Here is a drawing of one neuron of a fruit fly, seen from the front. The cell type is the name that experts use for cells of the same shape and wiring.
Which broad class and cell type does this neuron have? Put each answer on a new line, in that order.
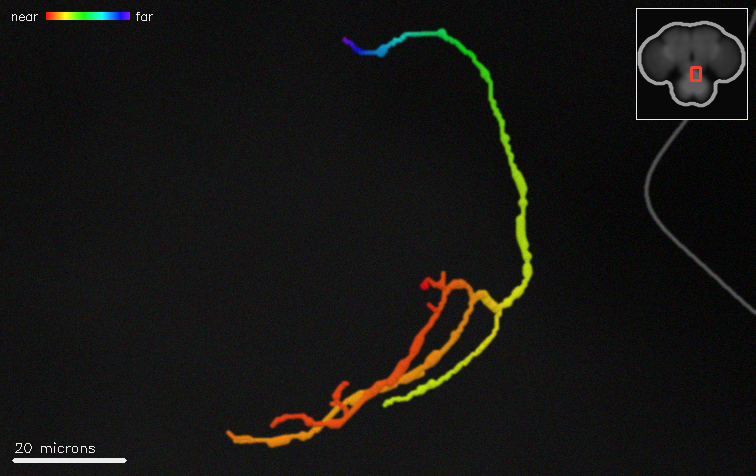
sensory neuron entering the nerve cord
SNxx14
